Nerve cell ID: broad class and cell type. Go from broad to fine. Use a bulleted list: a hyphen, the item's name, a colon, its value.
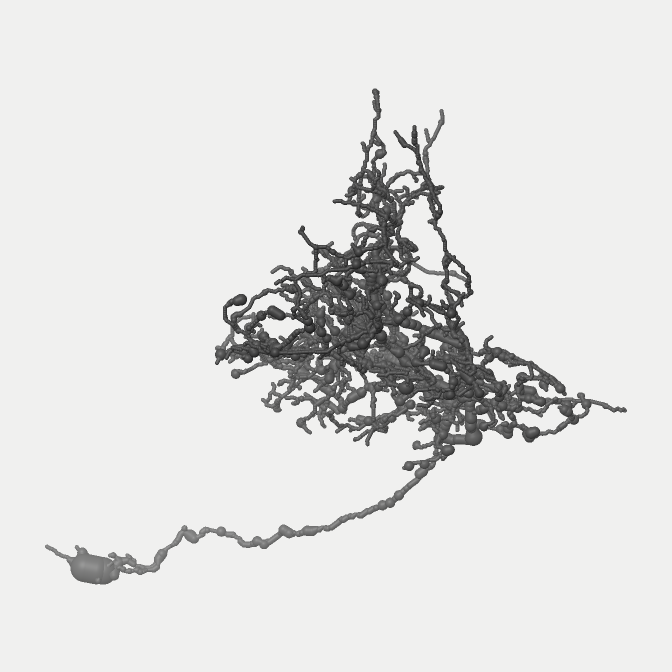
- broad class: central-brain intrinsic neuron
- cell type: GNG147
